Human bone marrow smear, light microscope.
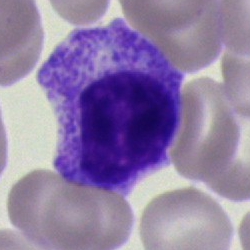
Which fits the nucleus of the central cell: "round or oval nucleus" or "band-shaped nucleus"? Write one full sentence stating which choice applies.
Round or oval in outline, the nucleus forms a single compact mass.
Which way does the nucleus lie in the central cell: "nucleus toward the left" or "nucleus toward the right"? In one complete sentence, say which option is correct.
Most of the cytoplasm lies to the left of the nucleus.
